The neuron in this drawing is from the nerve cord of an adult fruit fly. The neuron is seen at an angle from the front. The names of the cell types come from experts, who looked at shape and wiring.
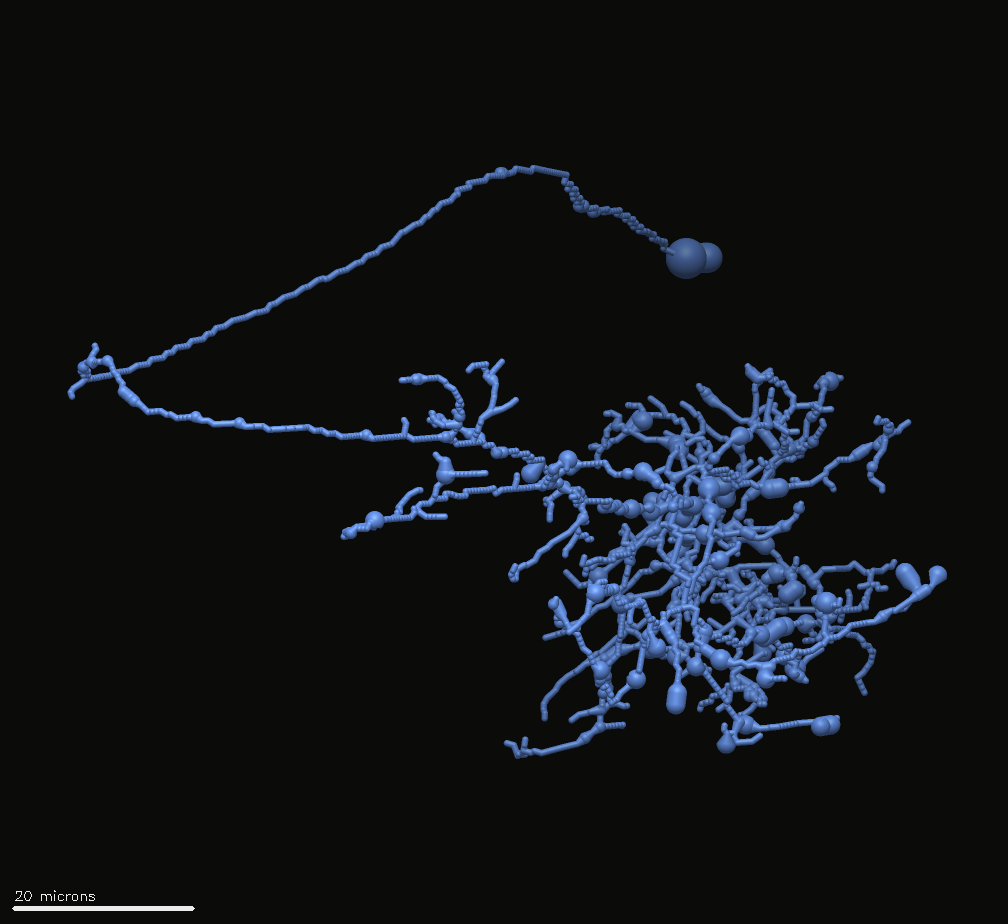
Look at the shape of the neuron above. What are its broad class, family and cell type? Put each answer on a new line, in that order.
nerve-cord intrinsic neuron
hemilineage 12B
IN12B036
